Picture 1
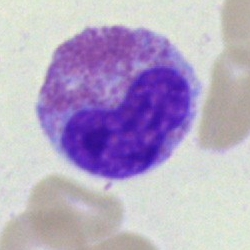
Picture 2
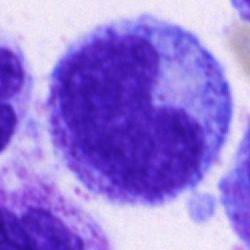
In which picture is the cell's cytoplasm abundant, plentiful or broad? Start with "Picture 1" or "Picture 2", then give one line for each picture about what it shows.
Picture 1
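Picture 1: The cytoplasm is abundant.
Picture 2: The nucleus fills most of the cell.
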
